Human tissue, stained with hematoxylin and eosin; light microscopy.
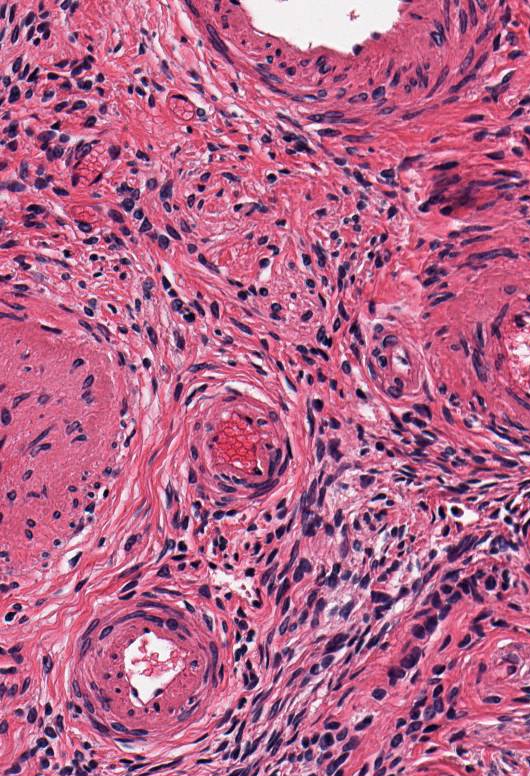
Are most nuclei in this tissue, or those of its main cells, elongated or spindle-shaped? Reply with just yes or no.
Yes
